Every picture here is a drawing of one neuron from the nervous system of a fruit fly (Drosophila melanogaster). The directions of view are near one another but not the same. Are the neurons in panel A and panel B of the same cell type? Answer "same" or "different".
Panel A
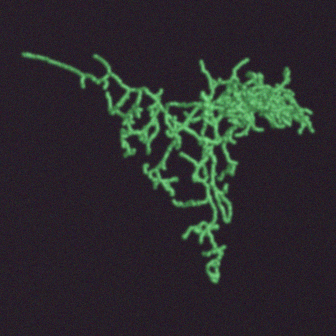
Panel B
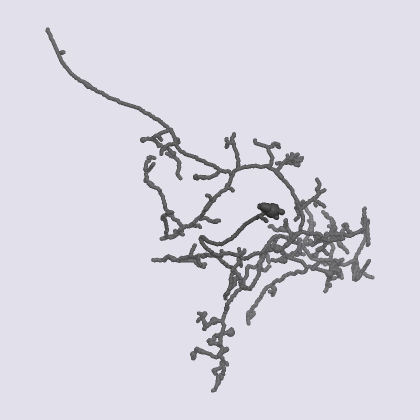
same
